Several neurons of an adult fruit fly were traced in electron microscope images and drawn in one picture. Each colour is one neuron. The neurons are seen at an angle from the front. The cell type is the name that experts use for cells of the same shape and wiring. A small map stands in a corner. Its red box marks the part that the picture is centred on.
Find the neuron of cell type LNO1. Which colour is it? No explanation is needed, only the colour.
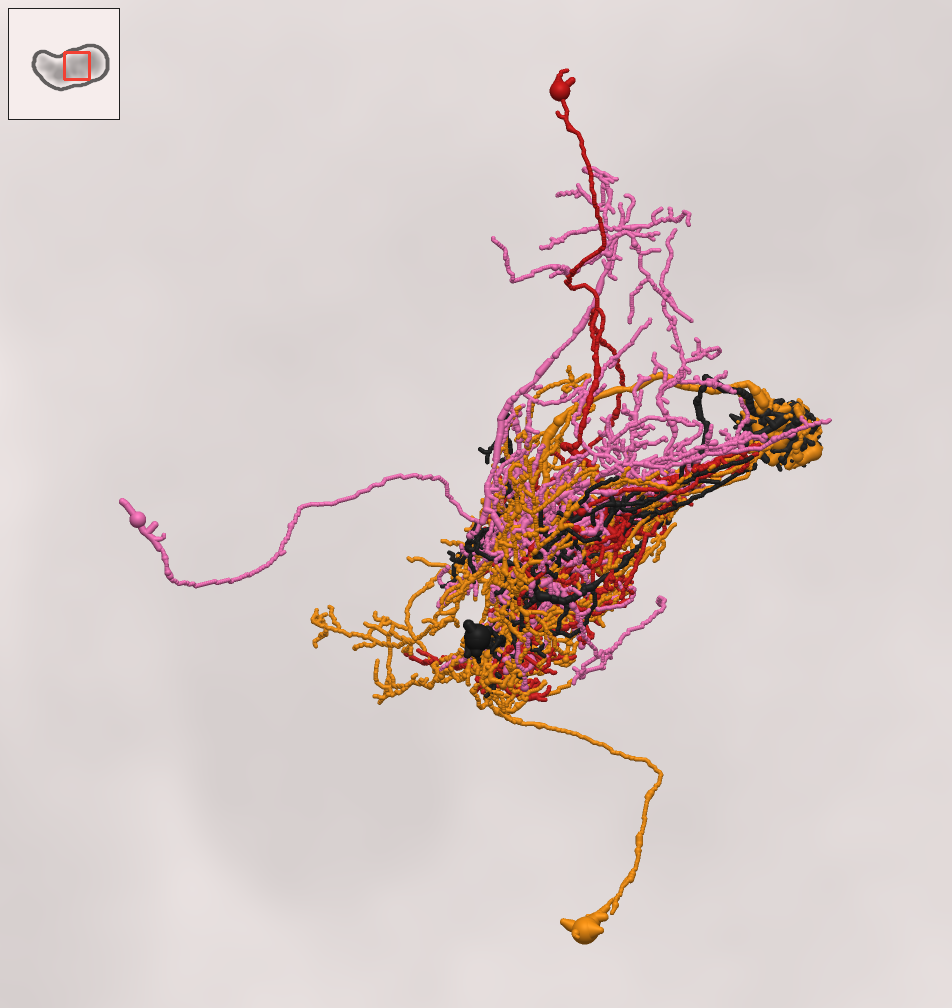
black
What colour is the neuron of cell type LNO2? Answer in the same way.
orange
